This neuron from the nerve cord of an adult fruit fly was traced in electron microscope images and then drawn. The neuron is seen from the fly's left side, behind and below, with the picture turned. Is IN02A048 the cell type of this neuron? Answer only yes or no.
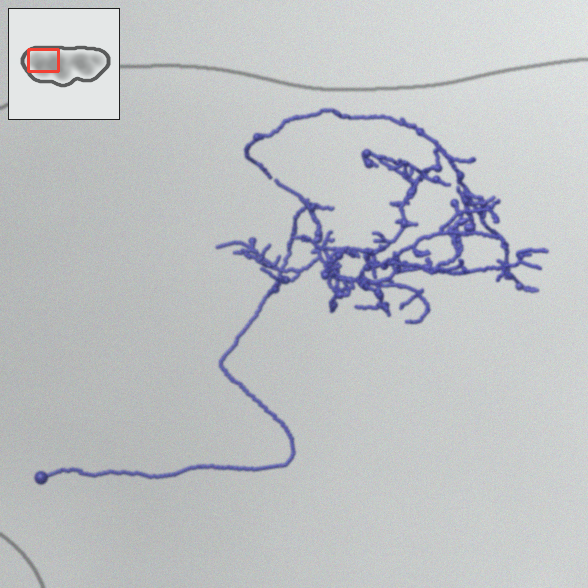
yes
